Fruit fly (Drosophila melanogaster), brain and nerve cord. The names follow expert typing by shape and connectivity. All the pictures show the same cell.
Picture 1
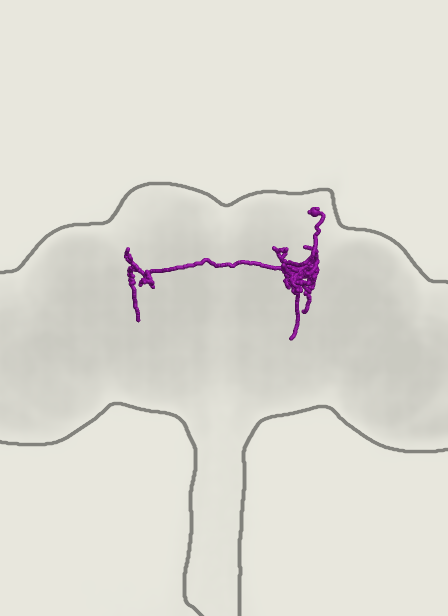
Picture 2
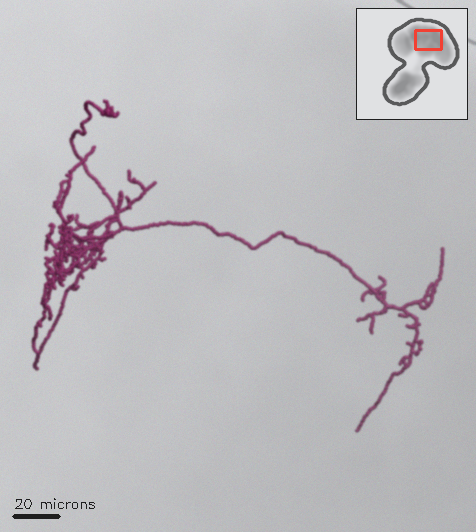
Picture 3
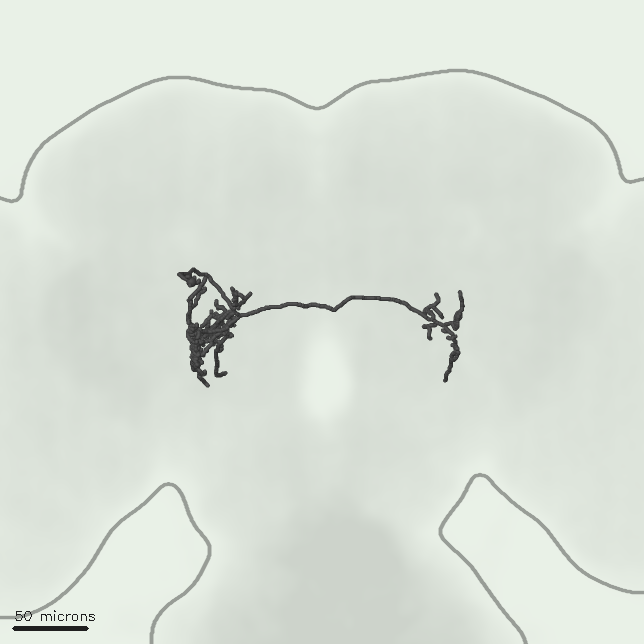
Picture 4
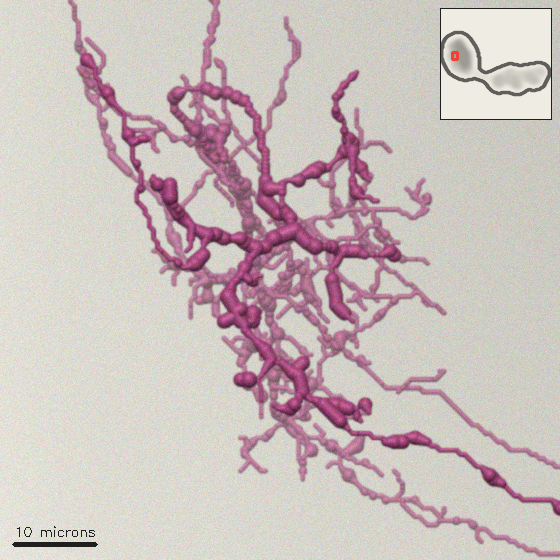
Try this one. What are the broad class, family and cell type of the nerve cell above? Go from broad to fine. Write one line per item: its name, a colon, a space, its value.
broad class: central-brain intrinsic neuron
family: hemilineage AOTUv3_ventral
cell type: LAL085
